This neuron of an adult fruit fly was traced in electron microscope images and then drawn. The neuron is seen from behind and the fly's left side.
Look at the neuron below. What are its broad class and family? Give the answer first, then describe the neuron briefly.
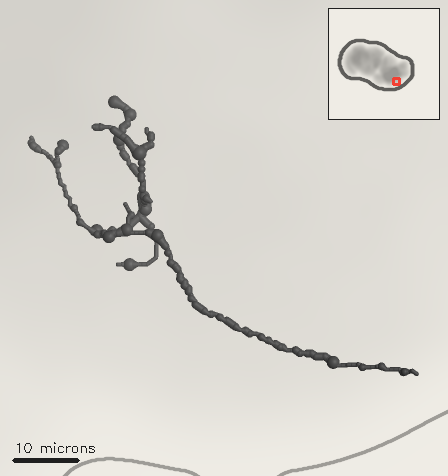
It is a sensory neuron entering the nerve cord. Its family is called class mechanosensory tactile. No cell body is drawn. From left to right in the picture it spans about 60 microns. It has a dozen or fewer branch ends.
